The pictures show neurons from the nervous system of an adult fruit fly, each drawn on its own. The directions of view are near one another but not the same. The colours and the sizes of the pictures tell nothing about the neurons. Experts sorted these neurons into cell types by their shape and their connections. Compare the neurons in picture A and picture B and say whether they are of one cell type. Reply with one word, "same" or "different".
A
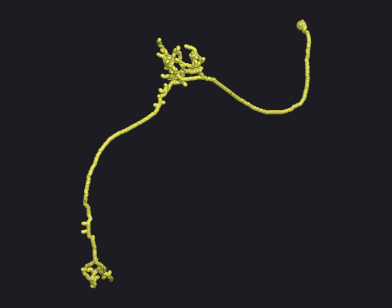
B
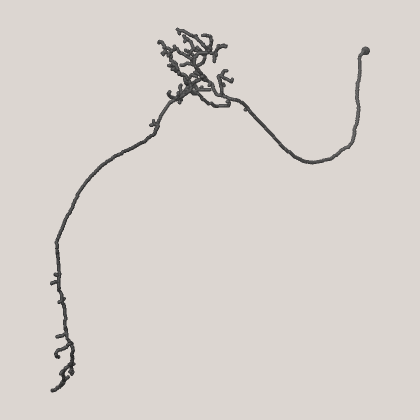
different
